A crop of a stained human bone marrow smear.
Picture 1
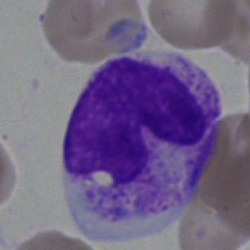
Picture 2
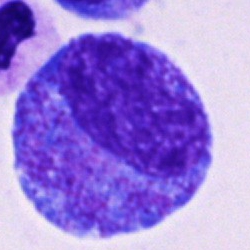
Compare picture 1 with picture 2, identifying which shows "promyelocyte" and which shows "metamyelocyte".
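Let's take them in order: picture 1 is the metamyelocyte and picture 2 is the promyelocyte. Look at the promyelocyte's cytoplasm: it has a blue background tone and is crowded with many purple granules. That cytoplasm forms a broad crescent on the lower-left side, while the nucleus sits off-centre toward the upper right.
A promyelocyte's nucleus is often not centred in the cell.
Now the vacuoles: the metamyelocyte has a single clear round one at the lower left edge of its nucleus, and the promyelocyte has none. The outlines differ a little, smoothly rounded to oval with no surface projections in picture 1, round in picture 2. In the metamyelocyte you can also see that no nucleoli are visible, and that red cells press against its right side.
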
